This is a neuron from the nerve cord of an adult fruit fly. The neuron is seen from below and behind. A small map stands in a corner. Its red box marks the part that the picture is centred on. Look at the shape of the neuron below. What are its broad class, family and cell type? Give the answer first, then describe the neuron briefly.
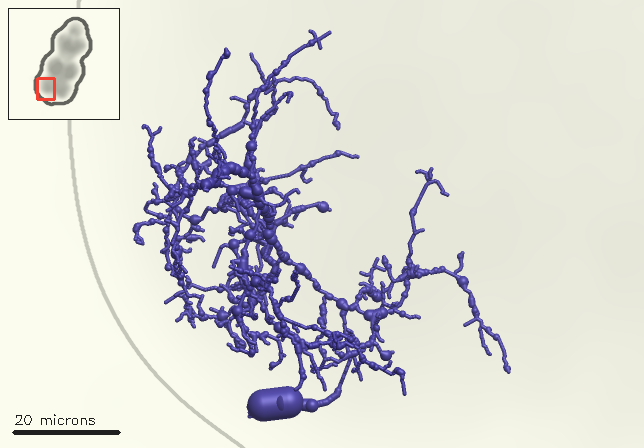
This is a motor neuron of the nerve cord. Its family is hemilineage 15B. It is of cell type Ta levator MN. By the scale bar it is about 75 microns tall in this view. Dozens of branch ends can be seen.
